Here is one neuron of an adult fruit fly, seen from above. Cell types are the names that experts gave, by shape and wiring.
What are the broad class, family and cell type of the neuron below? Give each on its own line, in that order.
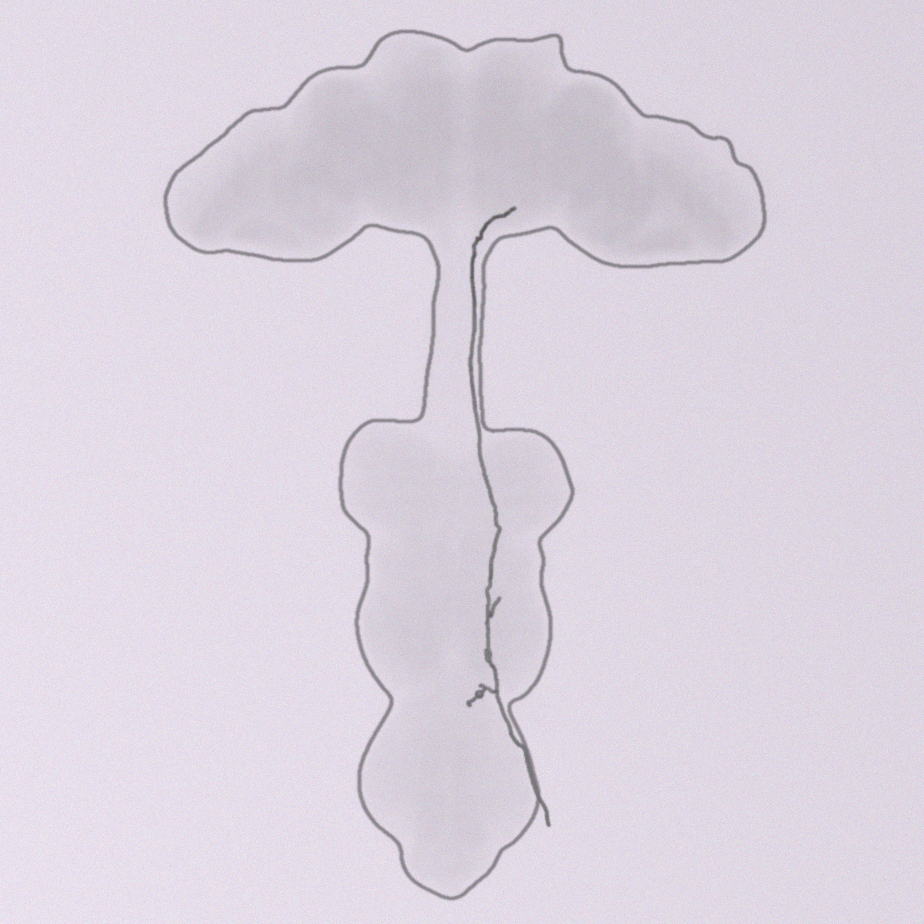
sensory neuron ascending to the brain
class mechanosensory proprioceptive
SApp08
